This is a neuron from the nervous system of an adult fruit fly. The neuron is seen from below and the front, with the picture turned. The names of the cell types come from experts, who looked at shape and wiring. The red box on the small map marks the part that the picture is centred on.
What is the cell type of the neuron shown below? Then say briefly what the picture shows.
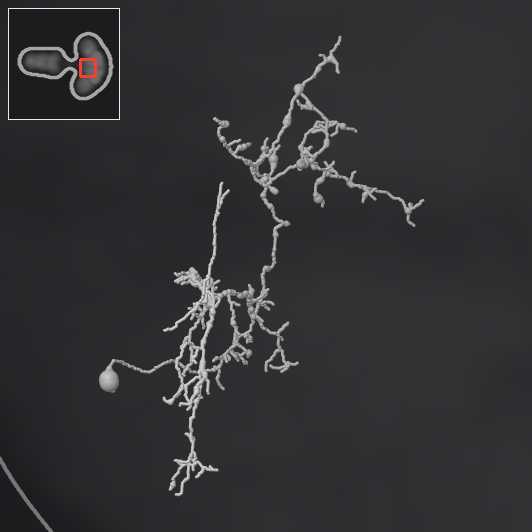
Its cell type is IB096. Its broad class is central-brain intrinsic neuron. It is in the brain and does not reach the nerve cord. The cell body is at the lower left of the picture. Dozens of branch ends can be seen.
